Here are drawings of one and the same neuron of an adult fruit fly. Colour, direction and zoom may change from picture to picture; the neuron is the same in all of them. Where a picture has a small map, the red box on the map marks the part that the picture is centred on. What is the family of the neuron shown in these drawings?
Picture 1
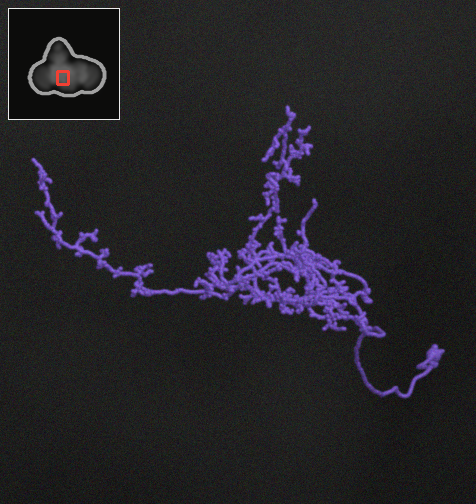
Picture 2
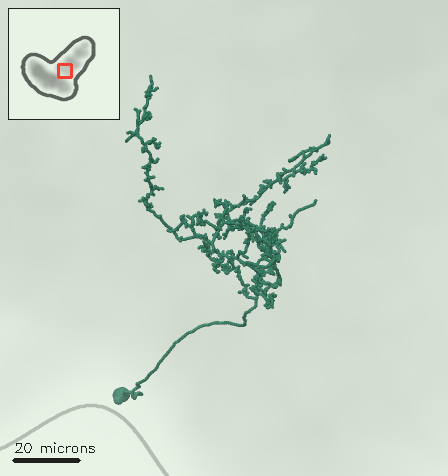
hemilineage 09A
